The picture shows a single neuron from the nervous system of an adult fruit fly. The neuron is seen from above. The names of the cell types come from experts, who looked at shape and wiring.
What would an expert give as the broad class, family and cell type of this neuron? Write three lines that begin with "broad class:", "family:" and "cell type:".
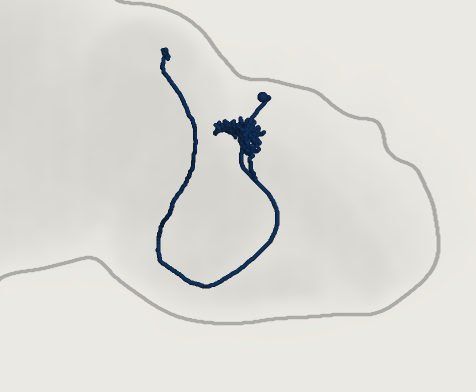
broad class: visual projection neuron
family: MeTu
cell type: MeTu3b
